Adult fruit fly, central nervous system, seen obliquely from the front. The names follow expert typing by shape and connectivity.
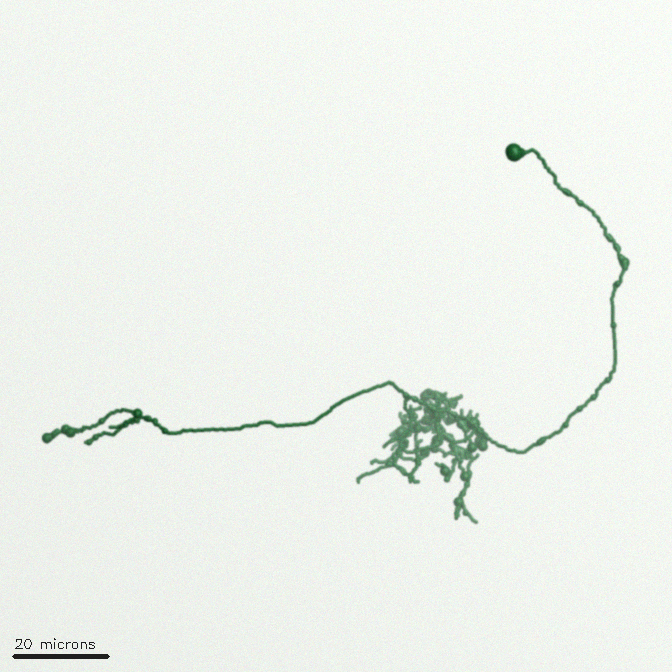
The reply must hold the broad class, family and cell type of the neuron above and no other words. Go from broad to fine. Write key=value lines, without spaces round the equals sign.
broad_class=central-brain intrinsic neuron
family=class CX
cell_type=FC1A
